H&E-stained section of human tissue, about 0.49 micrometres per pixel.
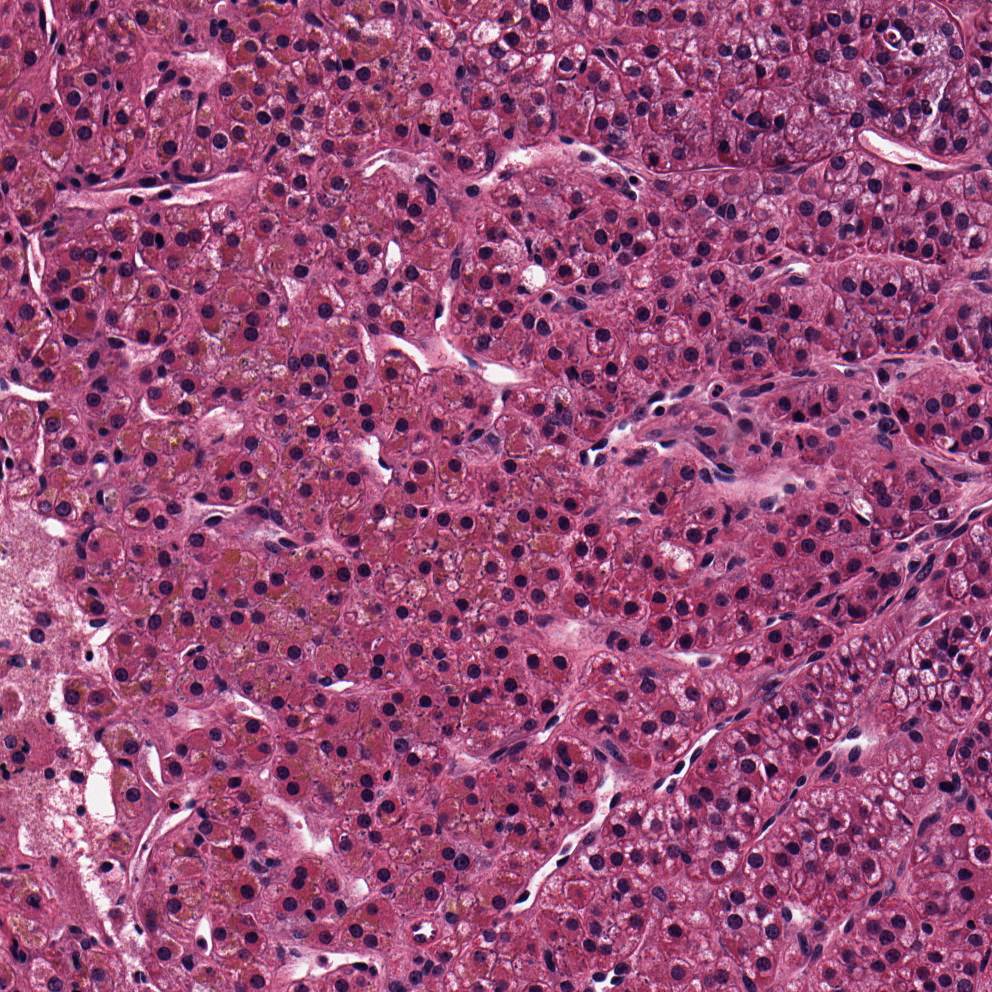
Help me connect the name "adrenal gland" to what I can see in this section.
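This is the adrenal gland. Across the field, polygonal cells sit in nests and cords, separated by thin vascular channels. Toward the right, more cells have pale, finely vacuolated cytoplasm, and that part goes with the name.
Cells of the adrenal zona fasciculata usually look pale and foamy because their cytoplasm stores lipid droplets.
Most of the other cells sit less easily with that picture, since their cytoplasm is abundant and pink to red rather than pale. Many cells in the left and centre also hold granular golden-brown pigment in their cytoplasm.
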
